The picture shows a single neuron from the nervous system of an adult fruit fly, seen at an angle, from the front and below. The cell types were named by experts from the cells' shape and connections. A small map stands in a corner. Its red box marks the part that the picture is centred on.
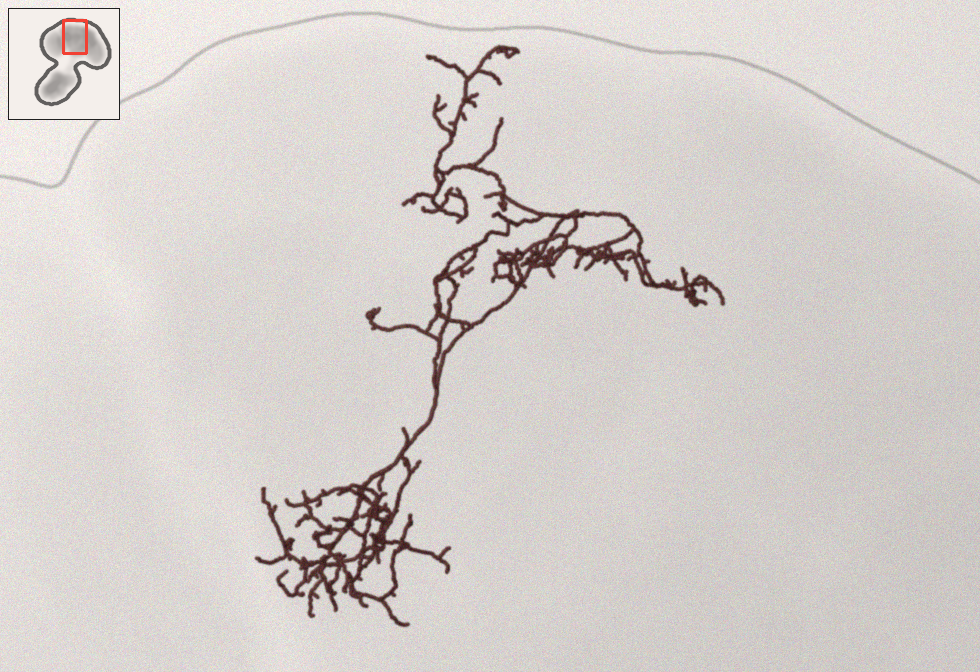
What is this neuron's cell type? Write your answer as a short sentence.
The cell type is FB6M.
